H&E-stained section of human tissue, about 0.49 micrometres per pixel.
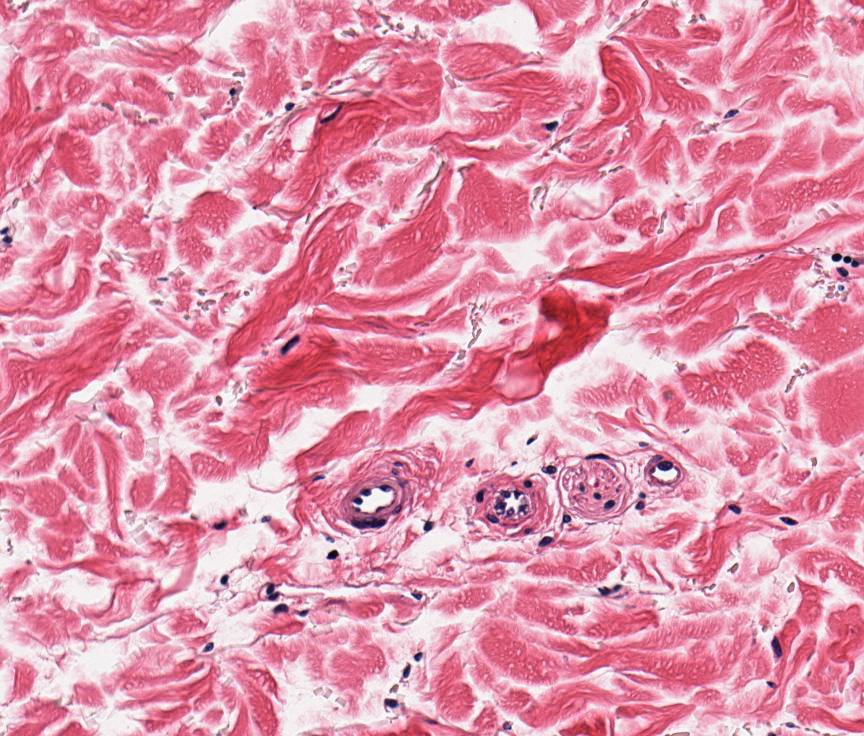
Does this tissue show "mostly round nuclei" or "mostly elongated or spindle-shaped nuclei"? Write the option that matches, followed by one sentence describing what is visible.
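Mostly elongated or spindle-shaped nuclei. Nuclei are sparse, small, dark and mostly spindle-shaped, lying between the bundles.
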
